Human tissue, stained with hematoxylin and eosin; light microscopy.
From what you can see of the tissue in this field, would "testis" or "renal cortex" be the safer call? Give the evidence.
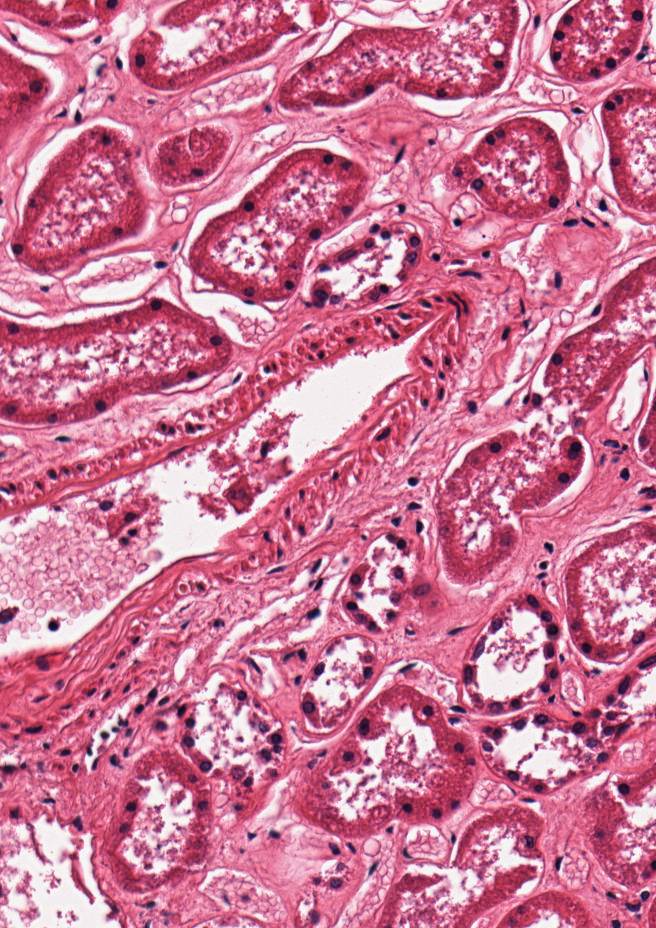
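Renal cortex, I'd say, rather than testis. What settles it is the lining, only a single layer of cuboidal to low columnar cells. Those cells have abundant pink granular cytoplasm, and their round, dark nuclei sit widely spaced toward the base. Closely set tubules in cross and oblique section pack most of the field, their lumens holding pale, fragmented pink material that makes the border ragged.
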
